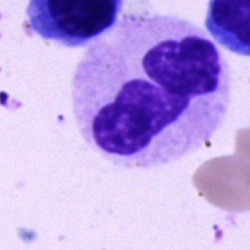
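Segmented neutrophil in the middle of the picture. Its nucleus runs diagonally from lower left to upper right, with dark purple, clumped chromatin broken by small paler patches. The cytoplasm is a pale lilac-grey, and the cell edge is smooth, with nothing projecting from it.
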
